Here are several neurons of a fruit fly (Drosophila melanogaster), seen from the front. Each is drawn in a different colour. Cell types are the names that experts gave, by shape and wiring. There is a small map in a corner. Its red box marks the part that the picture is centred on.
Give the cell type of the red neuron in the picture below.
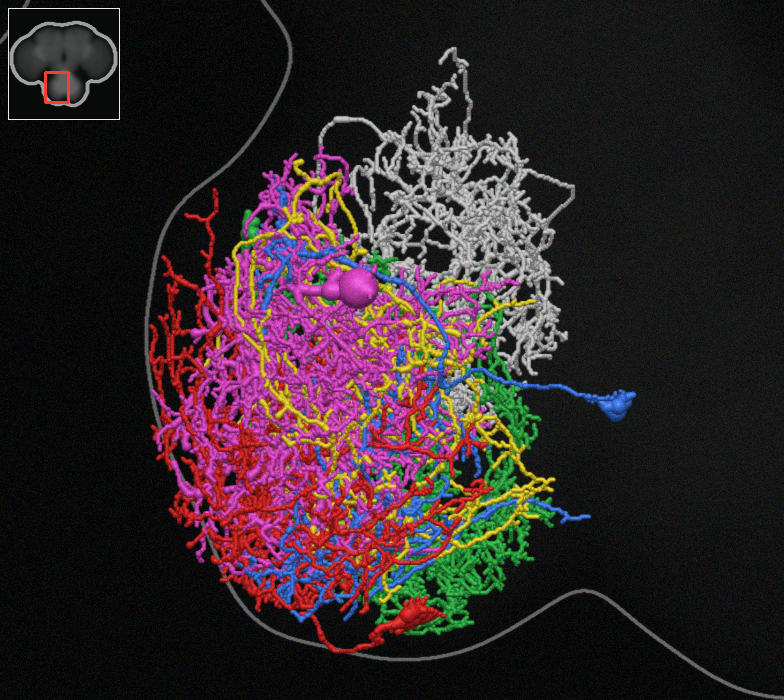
IN13A003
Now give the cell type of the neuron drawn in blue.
IN16B033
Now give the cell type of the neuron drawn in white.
IN03A006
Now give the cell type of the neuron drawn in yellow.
IN03A014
